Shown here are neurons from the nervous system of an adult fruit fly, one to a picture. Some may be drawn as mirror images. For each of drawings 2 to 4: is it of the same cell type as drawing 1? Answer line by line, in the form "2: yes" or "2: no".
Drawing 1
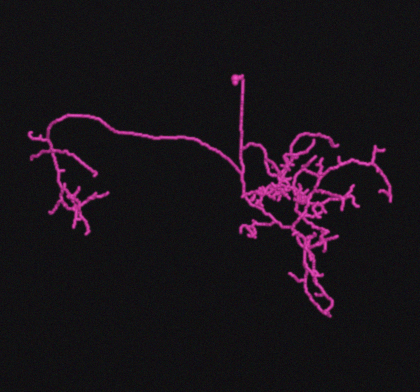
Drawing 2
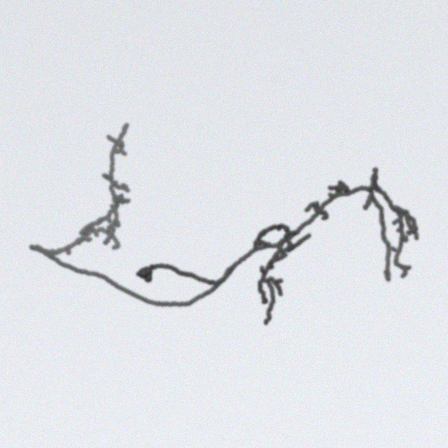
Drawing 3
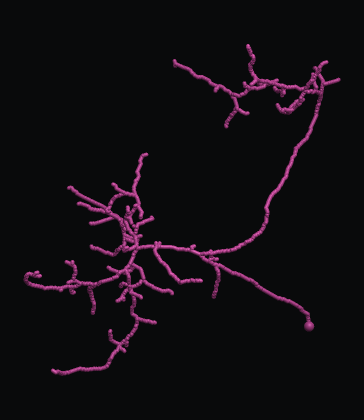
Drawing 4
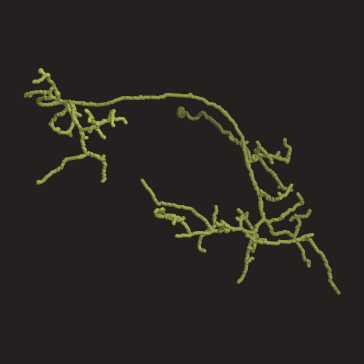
2: yes
3: no
4: no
